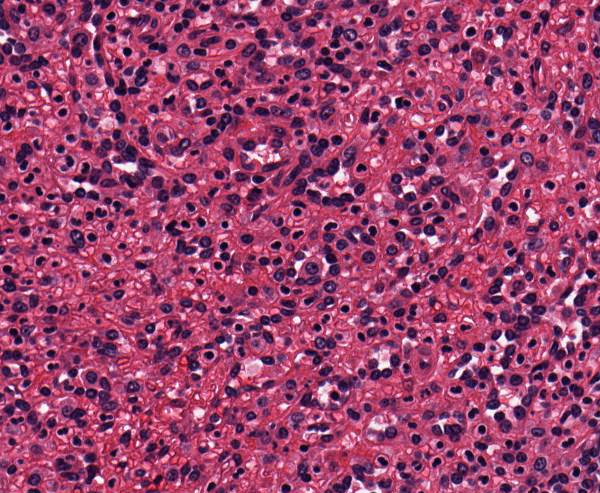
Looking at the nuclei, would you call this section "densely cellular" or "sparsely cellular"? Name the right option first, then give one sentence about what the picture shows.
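Densely cellular. The cells are tightly packed with no visible bands of fibrous stroma between them.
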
